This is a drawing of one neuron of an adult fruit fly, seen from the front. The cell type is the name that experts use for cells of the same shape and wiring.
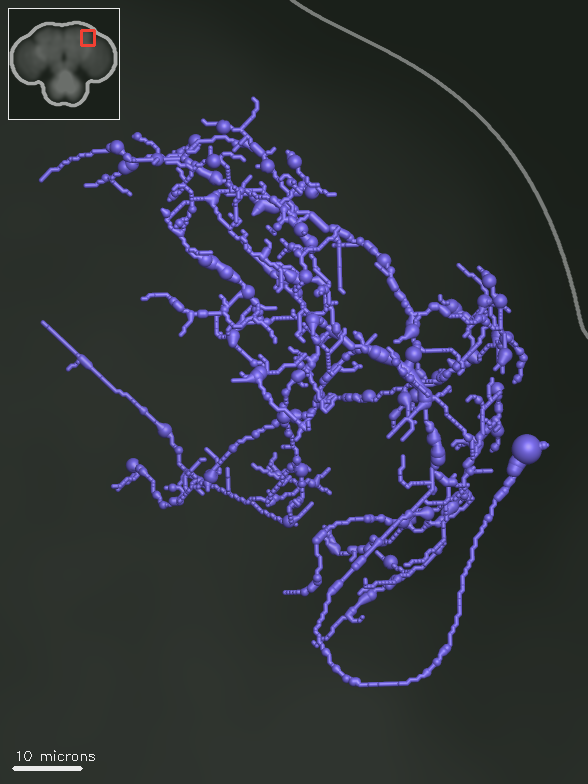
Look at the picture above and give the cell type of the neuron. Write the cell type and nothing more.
LHCENT13_b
